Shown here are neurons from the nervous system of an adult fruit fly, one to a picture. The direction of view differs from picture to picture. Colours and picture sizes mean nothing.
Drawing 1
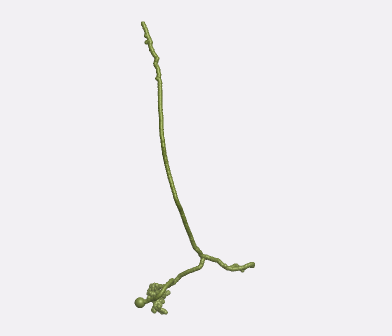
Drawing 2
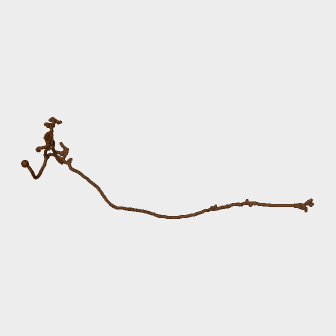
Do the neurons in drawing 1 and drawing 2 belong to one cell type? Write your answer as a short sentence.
They are of different cell types.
